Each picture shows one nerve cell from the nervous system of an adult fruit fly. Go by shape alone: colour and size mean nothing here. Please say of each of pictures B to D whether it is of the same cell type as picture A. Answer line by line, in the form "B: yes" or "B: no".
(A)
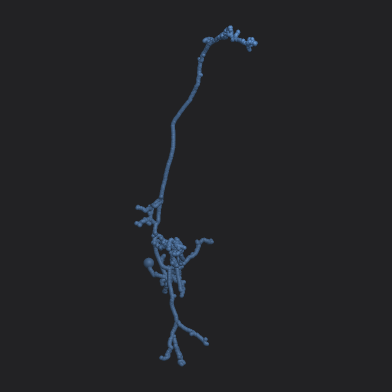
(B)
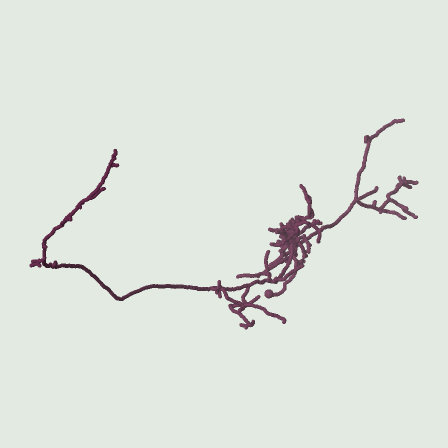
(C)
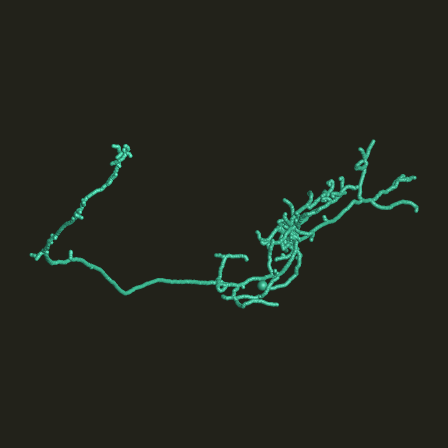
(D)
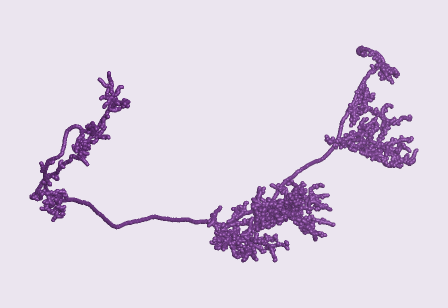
B: yes
C: yes
D: no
